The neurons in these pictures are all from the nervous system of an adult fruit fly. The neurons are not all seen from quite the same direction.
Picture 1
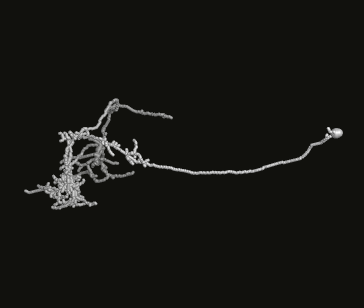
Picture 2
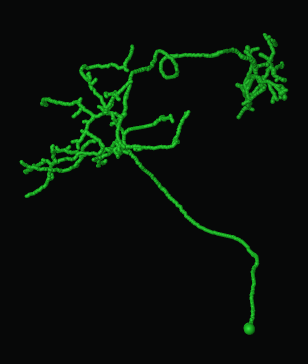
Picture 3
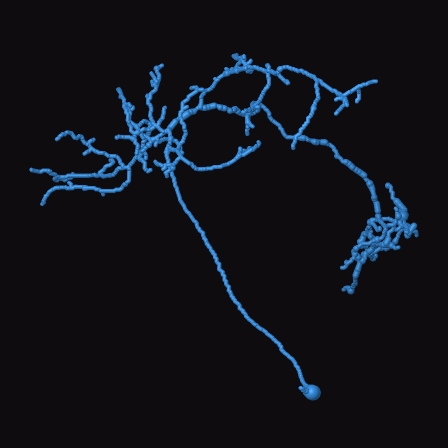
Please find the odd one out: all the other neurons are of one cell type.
Picture 1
